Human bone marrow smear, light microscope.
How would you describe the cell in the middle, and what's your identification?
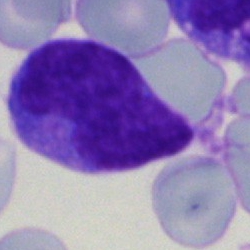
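The cell is pear-shaped and tapers to a blunt point on its right side. Its dark purple nucleus fills almost all of it. In the lower left there is a paler, less dense patch, and no clear vacuoles are present. The cell is a blast.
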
